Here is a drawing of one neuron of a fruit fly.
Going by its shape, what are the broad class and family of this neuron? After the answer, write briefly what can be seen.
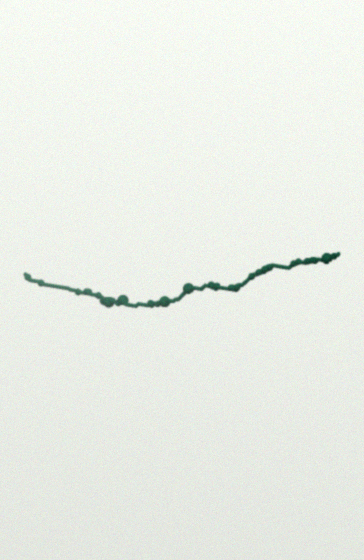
This is a sensory neuron entering the brain. The name of its family is class mechanosensory. The drawing shows no cell body. It has a dozen or fewer branch ends.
